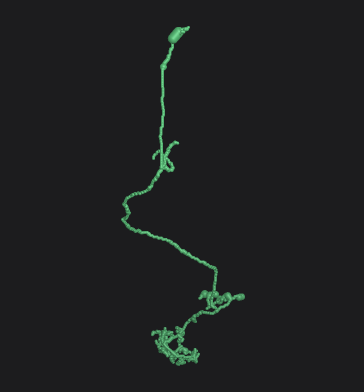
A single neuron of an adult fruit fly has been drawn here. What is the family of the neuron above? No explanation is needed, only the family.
class CX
